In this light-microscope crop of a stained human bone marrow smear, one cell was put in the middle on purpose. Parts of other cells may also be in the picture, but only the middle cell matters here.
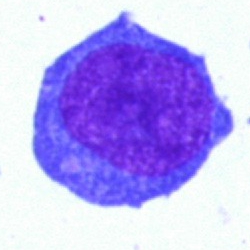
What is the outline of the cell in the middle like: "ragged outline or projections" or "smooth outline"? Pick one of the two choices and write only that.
Ragged outline or projections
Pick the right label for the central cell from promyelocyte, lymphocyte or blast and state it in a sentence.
In the middle of this smear crop is a blast.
